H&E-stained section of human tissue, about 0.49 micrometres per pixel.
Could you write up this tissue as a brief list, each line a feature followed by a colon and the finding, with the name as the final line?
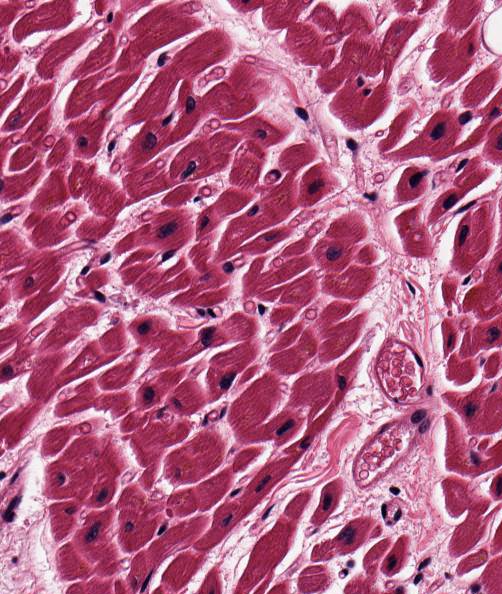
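Fibres: cardiac muscle, closely packed, filling the field
Between fibres: thin strands of pale, loose connective tissue
Cytoplasm: deeply, evenly eosinophilic, dark pink-red
Clefts: narrow clear spaces around many fibres, consistent with shrinkage artefact
Fat: absent
Name: left ventricle of the heart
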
